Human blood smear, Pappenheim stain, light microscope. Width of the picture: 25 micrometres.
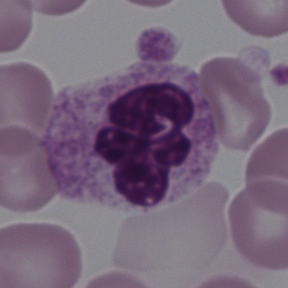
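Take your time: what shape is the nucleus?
It is folded into several connected lobes, about 11 by 8 micrometres in all.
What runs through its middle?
A thin, pale, curved cleft. The chromatin itself is dark purple and densely clumped.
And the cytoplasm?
Fine purple granules are scattered all through it.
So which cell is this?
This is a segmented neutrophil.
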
